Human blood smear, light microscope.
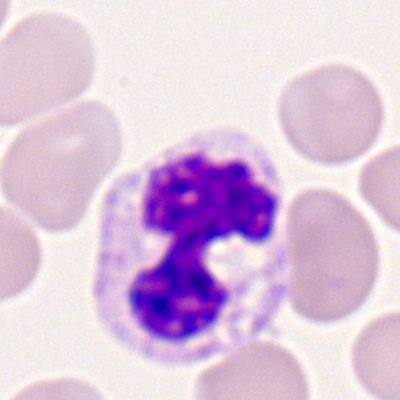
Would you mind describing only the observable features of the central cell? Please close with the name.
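The nucleus consists of two dark masses, one upper and one lower, joined by a thick band. Its chromatin is coarse and clumped. Fine, faint granules lie in the cytoplasm, which is visible between the nucleus and the cell edge on every side. The cell is a segmented neutrophil.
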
